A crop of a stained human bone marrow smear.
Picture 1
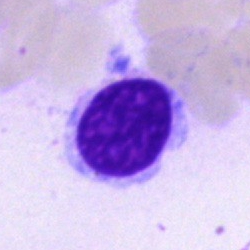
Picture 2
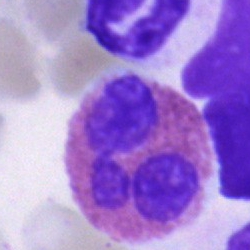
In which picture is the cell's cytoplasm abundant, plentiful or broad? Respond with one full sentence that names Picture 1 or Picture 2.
It is the cell in picture 2 that has plenty of cytoplasm.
